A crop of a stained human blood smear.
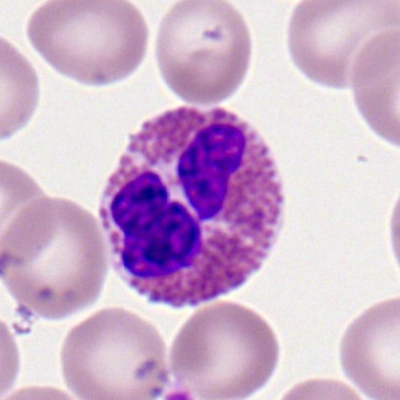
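Eosinophil, central cell, stained blood smear. Nucleus: two lobes, no nucleoli visible. Granules coarse and round, not dust-like. No cytoplasmic vacuoles.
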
